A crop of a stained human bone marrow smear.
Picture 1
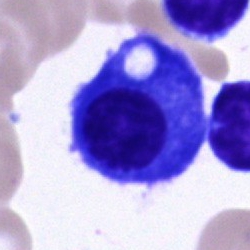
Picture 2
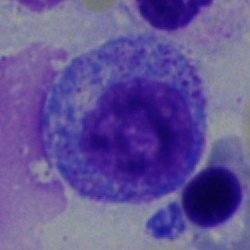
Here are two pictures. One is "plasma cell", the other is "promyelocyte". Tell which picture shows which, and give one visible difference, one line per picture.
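Picture 1 is a plasma cell. No distinct granules are seen in the cytoplasm.
Picture 2 is a promyelocyte. Numerous purple granules are scattered through the cytoplasm.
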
